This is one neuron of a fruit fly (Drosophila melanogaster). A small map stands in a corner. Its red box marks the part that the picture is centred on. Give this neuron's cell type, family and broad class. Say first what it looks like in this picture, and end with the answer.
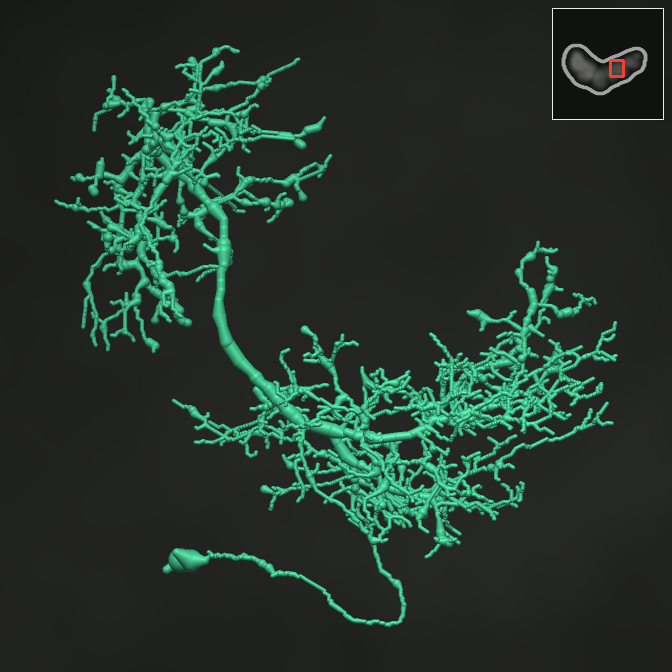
More than a hundred branch ends can be seen. As drawn here it is about as wide as it is tall. It is of cell type IN13A012. Its family is hemilineage 13A. It is a nerve-cord intrinsic neuron.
